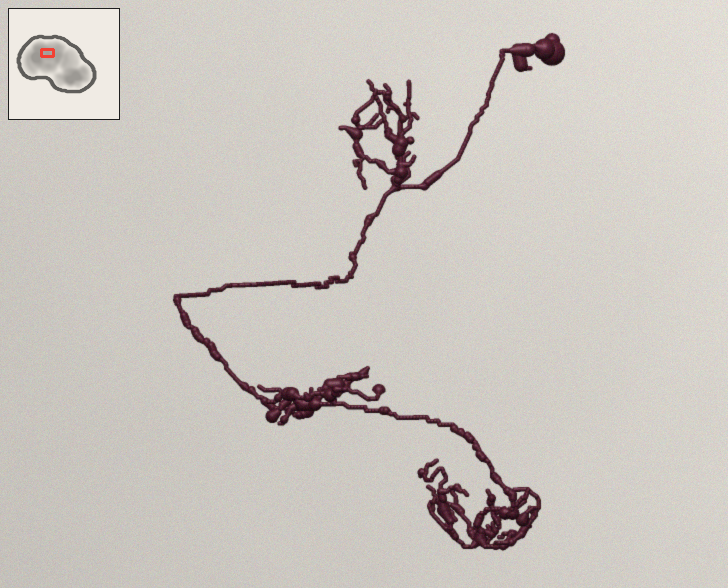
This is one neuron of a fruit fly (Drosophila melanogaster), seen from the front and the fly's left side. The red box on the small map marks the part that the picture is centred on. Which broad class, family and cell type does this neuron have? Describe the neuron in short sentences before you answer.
The cell body is at the upper right of the picture. Dozens of branch ends can be seen. This is a central-brain intrinsic neuron. Its family is called class CX. It is of cell type PFNm_b.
